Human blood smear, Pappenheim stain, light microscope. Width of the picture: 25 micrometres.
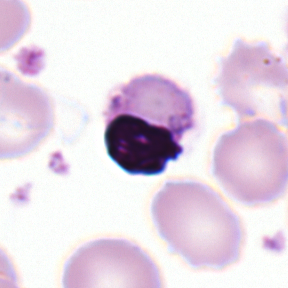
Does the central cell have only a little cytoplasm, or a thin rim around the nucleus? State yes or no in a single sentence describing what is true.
No, the cytoplasm is broad rather than a narrow rim.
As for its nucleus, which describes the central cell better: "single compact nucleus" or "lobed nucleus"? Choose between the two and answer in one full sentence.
In this cell, the nucleus forms one compact round, oval or kidney-shaped piece.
